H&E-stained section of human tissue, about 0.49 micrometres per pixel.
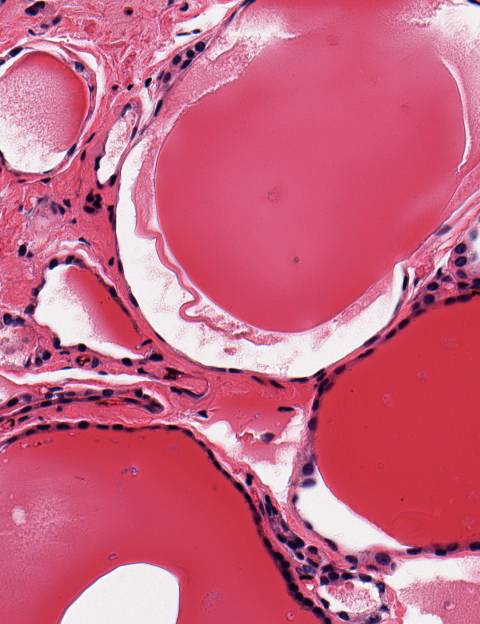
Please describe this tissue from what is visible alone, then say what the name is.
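Homogeneous, deeply eosinophilic colloid fills the follicles, each of which is lined by a single layer of flattened epithelial cells. The lining cells carry small, dark, elongated nuclei lying parallel to the follicle wall. Smaller follicles are found toward the upper left edge of the field. The tissue is thyroid.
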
